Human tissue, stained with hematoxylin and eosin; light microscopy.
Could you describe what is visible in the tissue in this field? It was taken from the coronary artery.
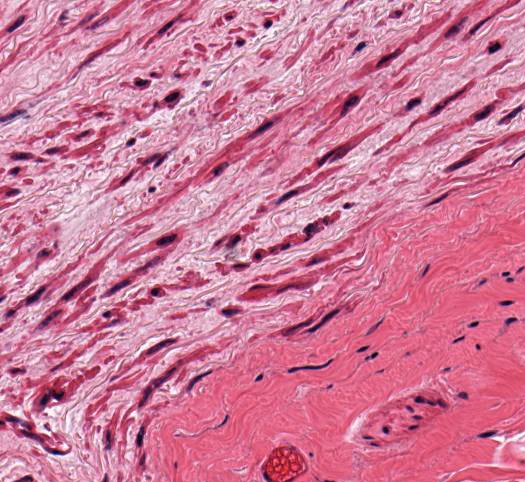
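Layout comes first: a line running diagonally across the field divides a looser, more cellular zone in the upper left from dense pink collagen in the lower right. Within the cellular zone, fibres and nuclei run in parallel, diagonally from lower left to upper right. The dense collagen holds only sparse, thin, dark nuclei. A small round vessel packed with red blood cells lies at the bottom edge near the centre.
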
